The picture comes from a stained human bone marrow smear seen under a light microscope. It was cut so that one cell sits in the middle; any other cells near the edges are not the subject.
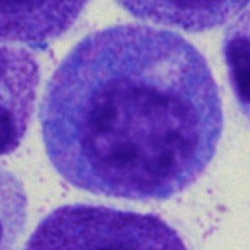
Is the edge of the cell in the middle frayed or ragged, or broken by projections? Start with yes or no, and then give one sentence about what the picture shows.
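No. The cell's outline is round and smooth.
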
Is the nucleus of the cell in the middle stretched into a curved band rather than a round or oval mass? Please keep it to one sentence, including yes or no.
No, a compact round or oval mass, not a curved band, makes up the nucleus.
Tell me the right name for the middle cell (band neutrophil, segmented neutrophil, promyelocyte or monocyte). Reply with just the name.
promyelocyte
